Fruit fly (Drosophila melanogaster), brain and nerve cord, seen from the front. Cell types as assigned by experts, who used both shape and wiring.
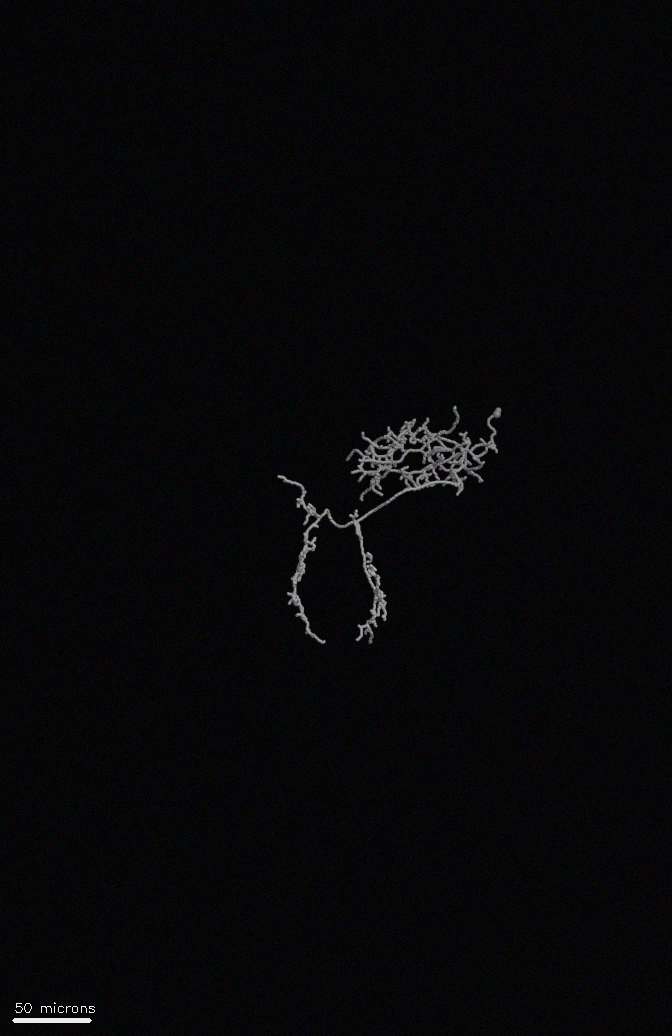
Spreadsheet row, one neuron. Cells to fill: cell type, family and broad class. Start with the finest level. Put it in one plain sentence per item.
Type VES065 of hemilineage SMPpv2_ventral, a central-brain intrinsic neuron.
